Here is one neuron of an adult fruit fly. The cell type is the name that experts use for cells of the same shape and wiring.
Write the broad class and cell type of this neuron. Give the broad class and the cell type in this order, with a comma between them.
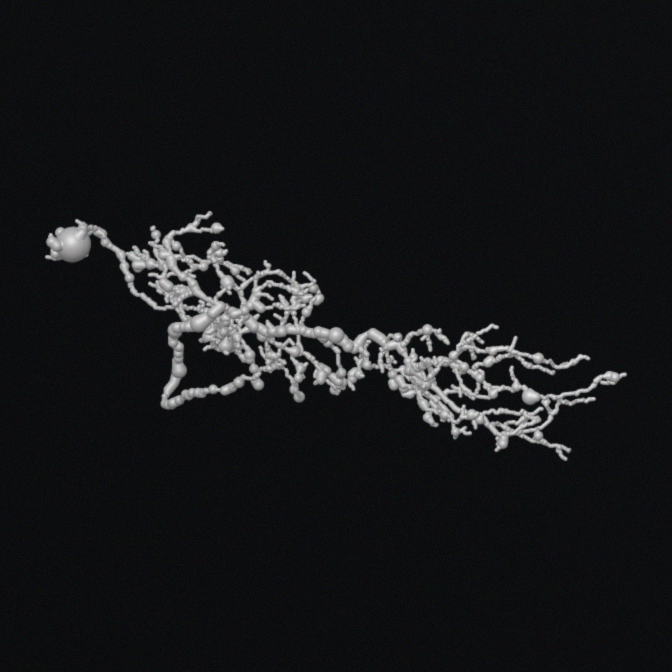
motor neuron of the brain, MN11V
